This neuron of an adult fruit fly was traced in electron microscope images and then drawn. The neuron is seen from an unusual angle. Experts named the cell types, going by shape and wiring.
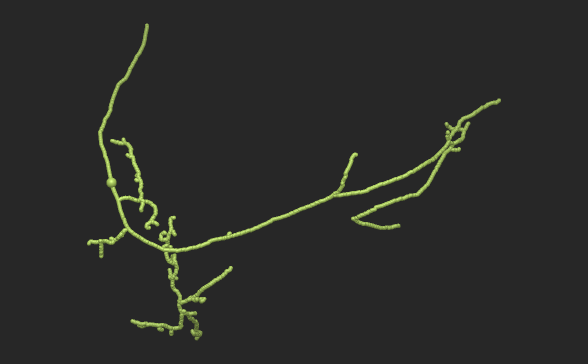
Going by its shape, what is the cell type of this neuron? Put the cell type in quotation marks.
"SNta13"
